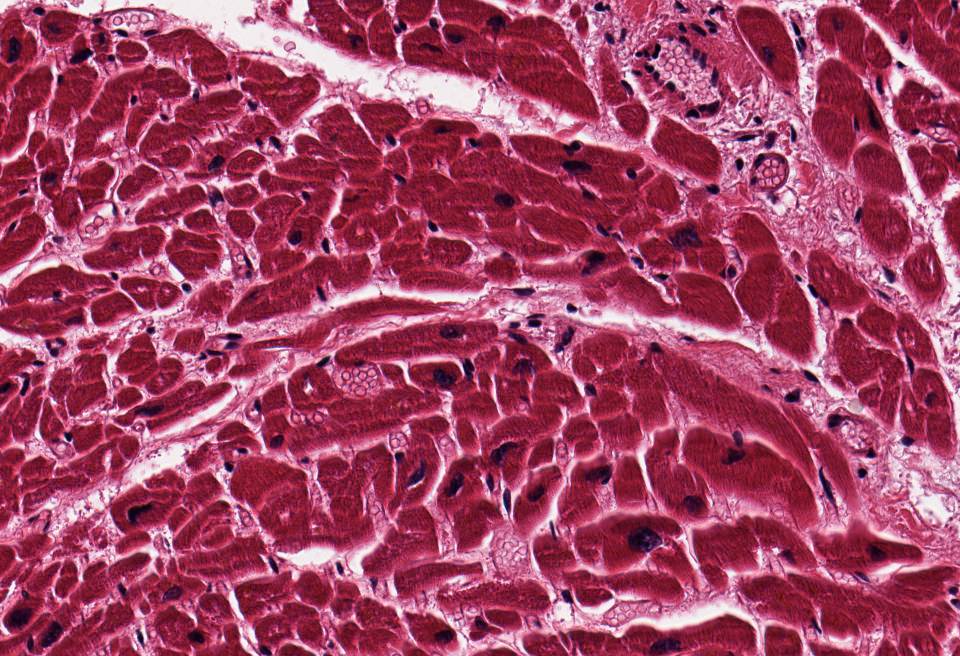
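Left ventricle of the heart, H&E: deep red muscle fibres fill almost the whole field, cut transversely, obliquely and longitudinally; many branch and join neighbouring fibres. Their single, oval, dark purple nuclei lie centrally. Small, dark, elongated nuclei are scattered in the connective tissue between fibres.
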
